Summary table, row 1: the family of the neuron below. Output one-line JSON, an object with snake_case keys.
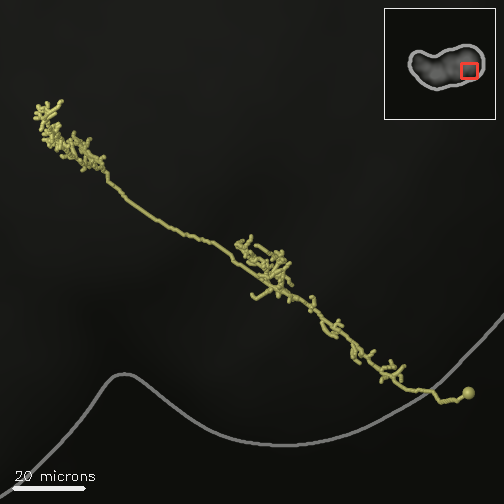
{"family": "TmY"}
